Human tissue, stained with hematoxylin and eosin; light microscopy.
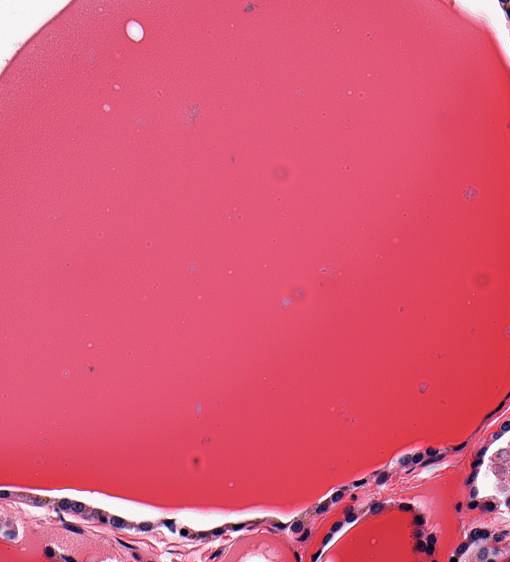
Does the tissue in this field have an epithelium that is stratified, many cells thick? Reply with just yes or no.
No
